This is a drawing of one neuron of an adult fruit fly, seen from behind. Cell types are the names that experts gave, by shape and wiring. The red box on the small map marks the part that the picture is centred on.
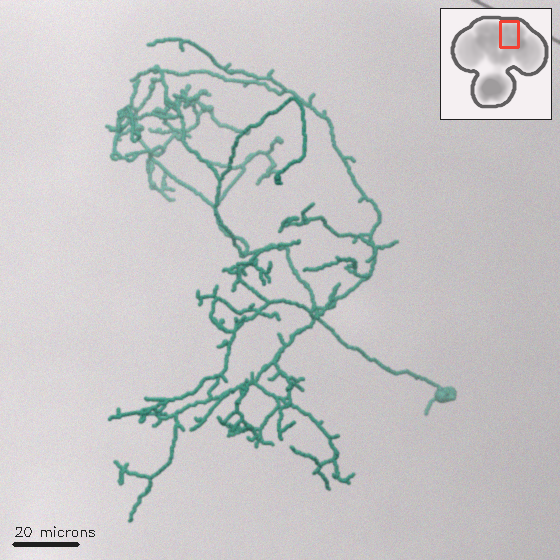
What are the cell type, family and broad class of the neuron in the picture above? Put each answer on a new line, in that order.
ICL011m
hemilineage CREl1
central-brain intrinsic neuron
